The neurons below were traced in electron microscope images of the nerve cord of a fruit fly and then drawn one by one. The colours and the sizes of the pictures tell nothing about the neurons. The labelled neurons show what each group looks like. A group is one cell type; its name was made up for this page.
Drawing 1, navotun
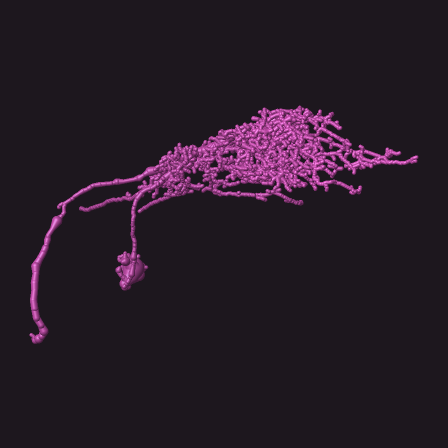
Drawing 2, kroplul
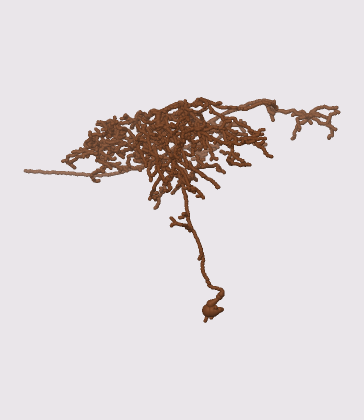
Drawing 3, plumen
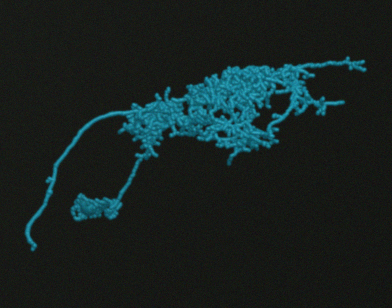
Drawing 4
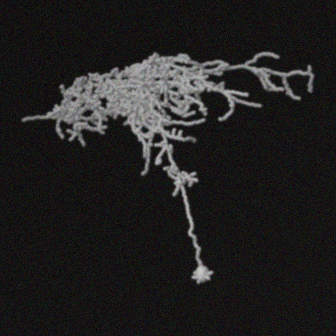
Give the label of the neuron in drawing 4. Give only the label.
kroplul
